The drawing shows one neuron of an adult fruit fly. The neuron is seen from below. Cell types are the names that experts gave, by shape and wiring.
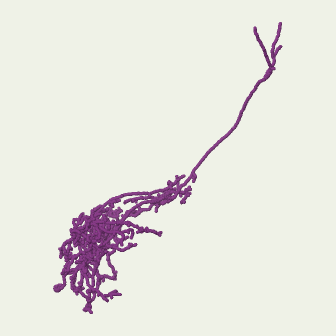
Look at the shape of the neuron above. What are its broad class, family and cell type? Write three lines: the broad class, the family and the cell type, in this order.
central-brain intrinsic neuron
hemilineage VLPl2_medial
CB1672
